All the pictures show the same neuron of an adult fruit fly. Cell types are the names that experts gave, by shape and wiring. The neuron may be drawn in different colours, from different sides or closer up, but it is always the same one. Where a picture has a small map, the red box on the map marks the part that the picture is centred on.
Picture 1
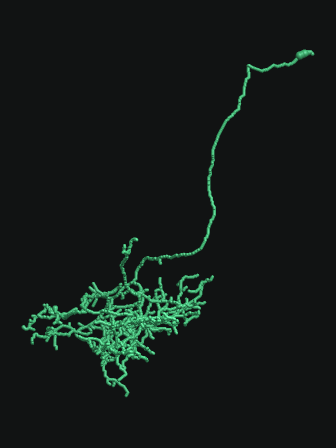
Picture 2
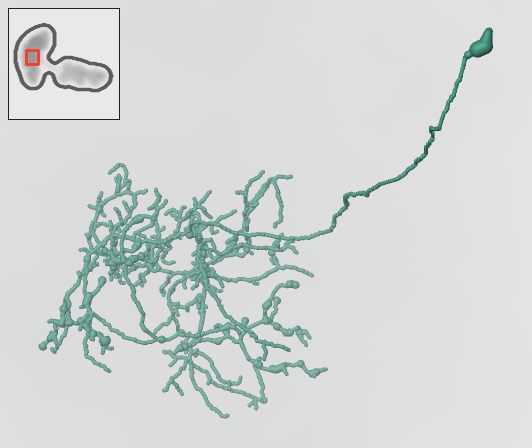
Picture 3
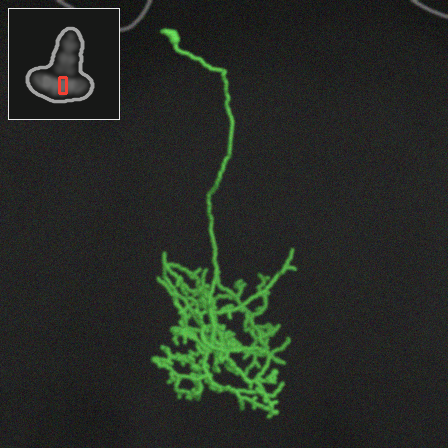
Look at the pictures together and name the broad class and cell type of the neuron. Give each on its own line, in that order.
central-brain intrinsic neuron
VES051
